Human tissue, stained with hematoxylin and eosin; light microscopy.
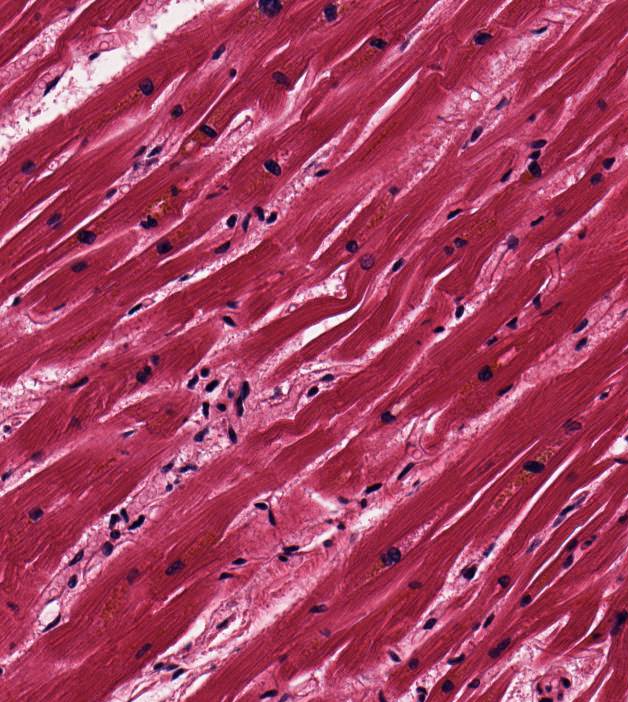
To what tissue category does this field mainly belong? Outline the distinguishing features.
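Myocardium is the tissue here: its muscle fibres branch and join neighbouring fibres, and their cytoplasm stains deep pink-red.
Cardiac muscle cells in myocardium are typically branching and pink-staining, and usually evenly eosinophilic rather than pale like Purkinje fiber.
Fine golden-brown granules cluster within the fibres along the fibre axis near the nuclei. No fat cells are present.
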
